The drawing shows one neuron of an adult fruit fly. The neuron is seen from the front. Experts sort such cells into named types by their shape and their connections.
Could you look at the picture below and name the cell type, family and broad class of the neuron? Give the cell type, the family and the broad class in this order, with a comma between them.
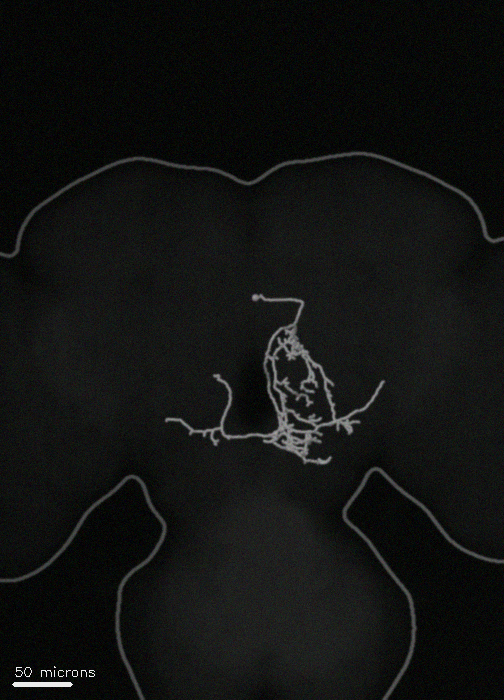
CB0324, hemilineage PSp2, central-brain intrinsic neuron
